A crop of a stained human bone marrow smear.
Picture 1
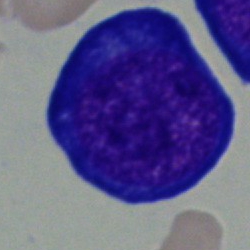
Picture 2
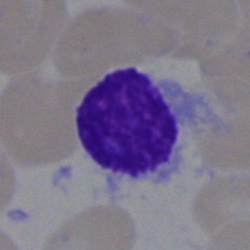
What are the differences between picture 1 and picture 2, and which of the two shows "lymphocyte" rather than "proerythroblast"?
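Let's take them in order: picture 1 is a proerythroblast, and picture 2 is a lymphocyte. Look at the chromatin first. In the proerythroblast it is finely stippled and evenly spread, without coarse clumps, while in the lymphocyte it is dense and dark purple with a few paler patches.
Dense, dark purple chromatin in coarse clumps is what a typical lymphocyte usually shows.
Now the cytoplasm: the proerythroblast's is a deep, intense blue, whereas the lymphocyte's is pale blue.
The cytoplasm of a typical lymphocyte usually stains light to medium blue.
The lymphocyte's cytoplasm is also scant, lying mostly on the right side of the nucleus, and its edge there is ragged and wispy. The proerythroblast has a roughly round outline with a slightly uneven bulge at the lower left. Neither cell shows granules or vacuoles in its cytoplasm. At the upper right corner of picture 1 you can also see part of another deep blue cell.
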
